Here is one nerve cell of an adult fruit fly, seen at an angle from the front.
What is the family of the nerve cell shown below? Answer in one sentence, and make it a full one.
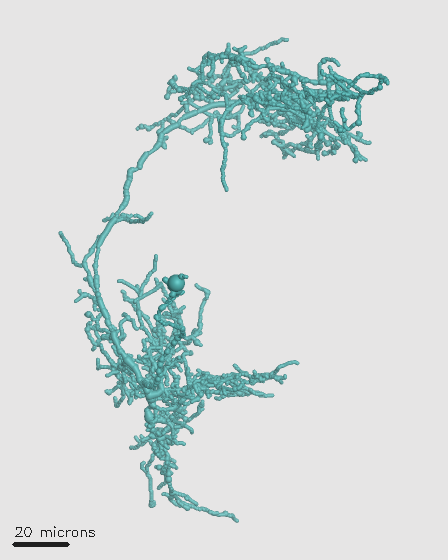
Concerning family, this nerve cell is hemilineage ALl1_ventral.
